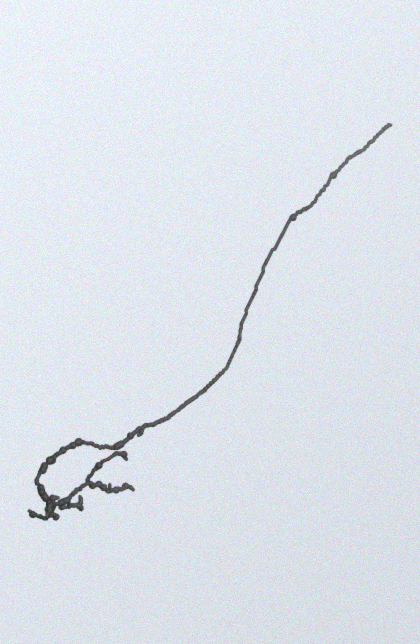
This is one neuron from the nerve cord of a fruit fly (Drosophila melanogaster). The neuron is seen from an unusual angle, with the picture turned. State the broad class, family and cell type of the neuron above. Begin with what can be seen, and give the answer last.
The drawing shows no cell body. It has a dozen or fewer branch ends. Its broad class is sensory neuron entering the nerve cord. The name of its family is class mechanosensory tactile. The cell type is SNta18.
